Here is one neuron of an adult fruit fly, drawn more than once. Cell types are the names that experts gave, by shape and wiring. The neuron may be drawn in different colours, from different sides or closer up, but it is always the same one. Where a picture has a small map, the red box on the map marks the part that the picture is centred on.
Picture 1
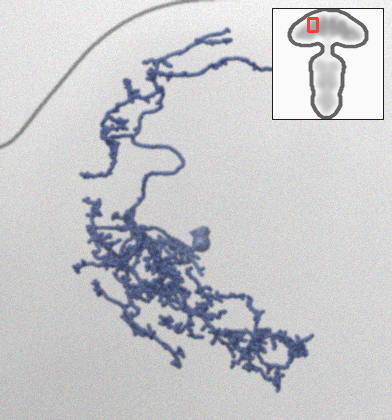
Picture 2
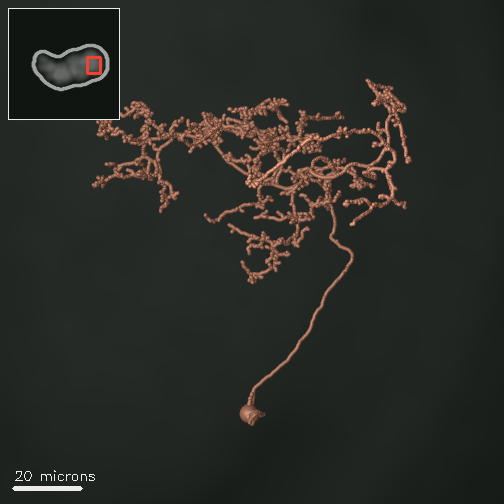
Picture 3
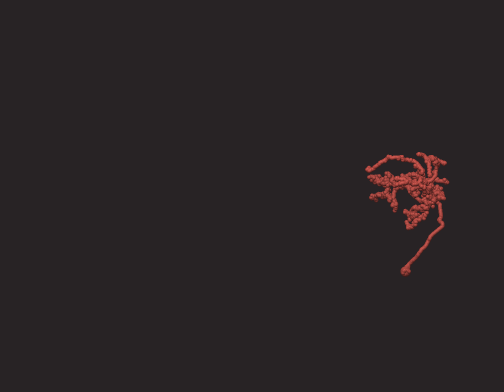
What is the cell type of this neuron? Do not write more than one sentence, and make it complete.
For this neuron, the cell type is AVLP320_a.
